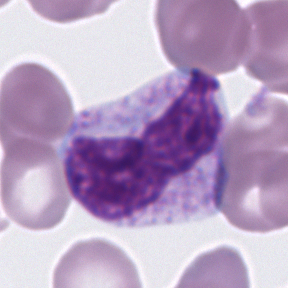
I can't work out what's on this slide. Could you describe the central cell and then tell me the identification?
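See how the outline is irregular, its edges somewhat straight rather than a smooth circle. Its nucleus runs diagonally from lower left to upper right. Fine lilac-pink granules lie scattered through the cytoplasm, with no vacuoles among them. You are looking at a band neutrophil.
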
